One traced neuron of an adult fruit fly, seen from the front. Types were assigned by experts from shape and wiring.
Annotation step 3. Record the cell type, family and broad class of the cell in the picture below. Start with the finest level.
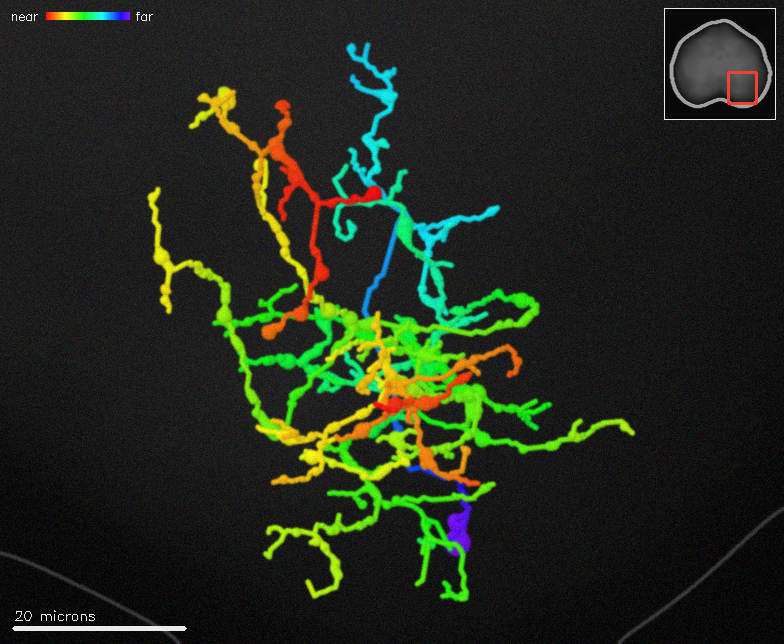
IN20A.22A063; hemilineage 20A.22A; nerve-cord intrinsic neuron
